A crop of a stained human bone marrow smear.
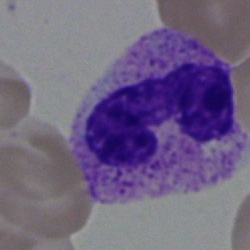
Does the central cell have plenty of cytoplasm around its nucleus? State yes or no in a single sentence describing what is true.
Yes, there is a wide area of cytoplasm around the nucleus.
